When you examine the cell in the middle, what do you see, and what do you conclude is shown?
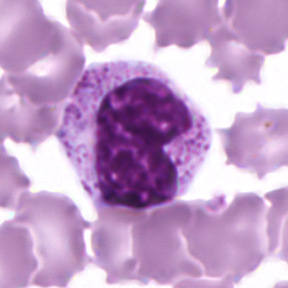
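Outline roughly round, edge smooth. Nucleus kidney-shaped, indented on its right side. Cytoplasm band wider to the left of the nucleus than below it. Fine violet granules scattered throughout the cytoplasm. Cell: metamyelocyte.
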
